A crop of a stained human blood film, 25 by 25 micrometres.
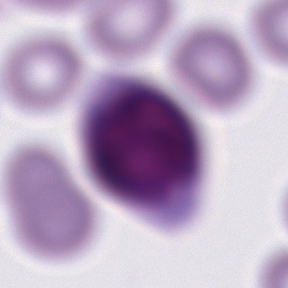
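Myeloblast: the nucleated cell at the centre of a stained peripheral blood smear. The cell has a smooth oval outline without surface projections and measures about 15 by 10 micrometres. Its nucleus, about 11 by 9 micrometres, is round to oval with no indentation or lobes and fills about 70% of the cell's area. The cytoplasm forms only a thin rim, widest at the lower right of the cell, and no vacuoles can be seen in it.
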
